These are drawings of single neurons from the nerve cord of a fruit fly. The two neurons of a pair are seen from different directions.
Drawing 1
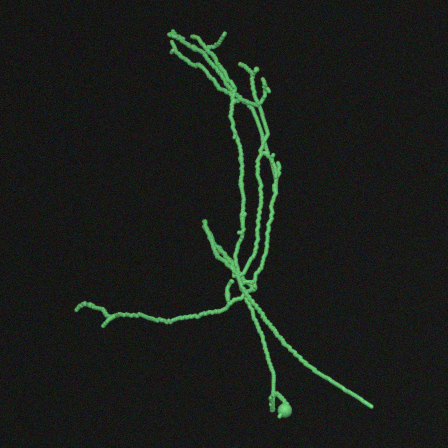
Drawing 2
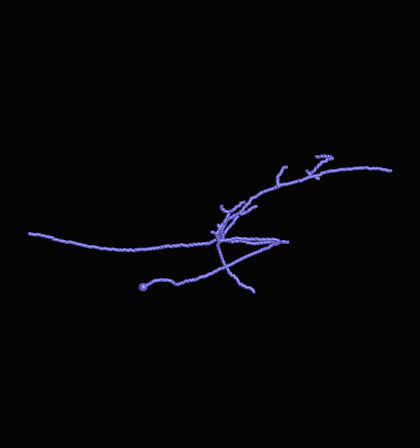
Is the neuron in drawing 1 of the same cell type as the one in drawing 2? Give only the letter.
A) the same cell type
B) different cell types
A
